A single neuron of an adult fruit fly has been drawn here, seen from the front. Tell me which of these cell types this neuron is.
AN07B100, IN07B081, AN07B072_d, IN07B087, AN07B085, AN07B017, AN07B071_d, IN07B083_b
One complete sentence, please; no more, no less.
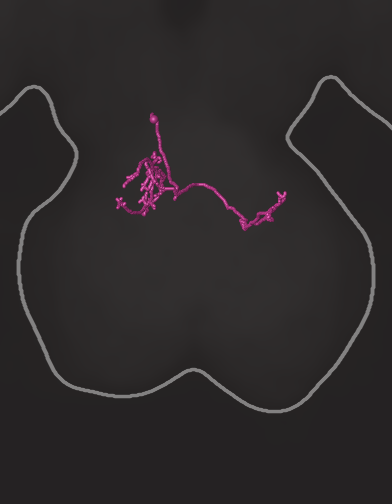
The neuron belongs to cell type IN07B087.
